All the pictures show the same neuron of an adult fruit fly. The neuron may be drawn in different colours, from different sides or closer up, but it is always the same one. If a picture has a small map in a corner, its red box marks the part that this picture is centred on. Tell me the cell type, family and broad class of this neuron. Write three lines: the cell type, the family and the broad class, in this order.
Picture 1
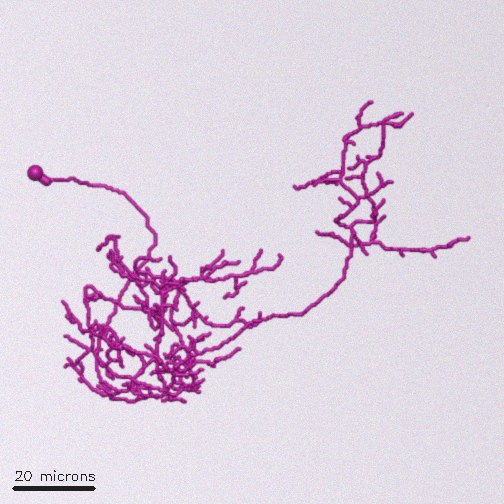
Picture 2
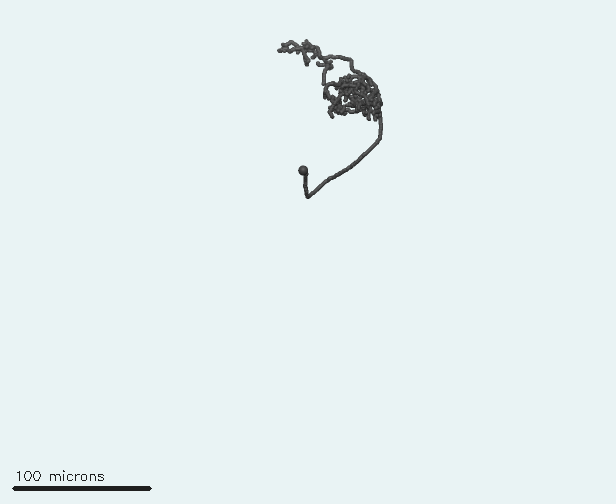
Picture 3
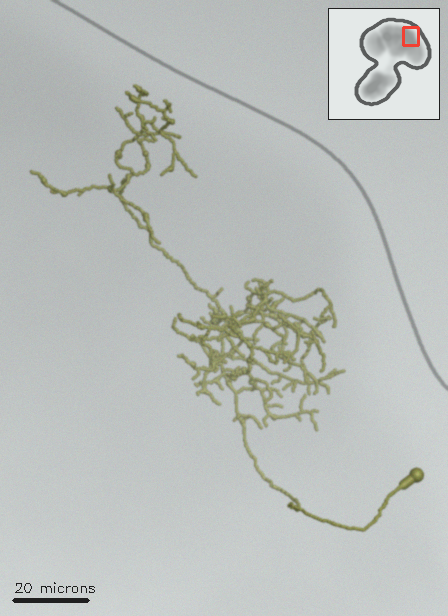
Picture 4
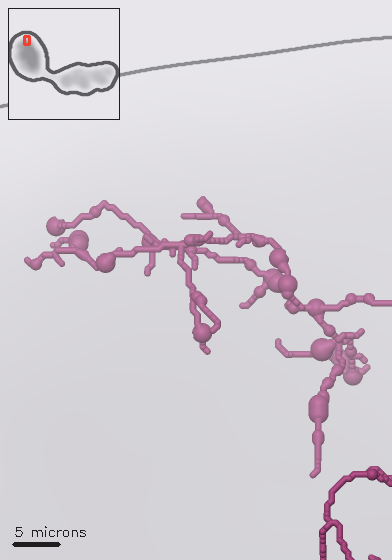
LHAV3b6_b
hemilineage LHa3
central-brain intrinsic neuron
